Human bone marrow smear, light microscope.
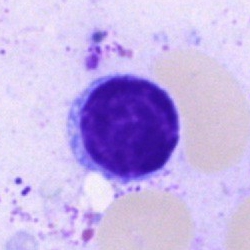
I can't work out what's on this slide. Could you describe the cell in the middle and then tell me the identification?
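No distinct nucleolus in the nucleus. Cytoplasm a scant pale blue rim, widest on the left side of the nucleus, without granules. Cell: lymphocyte.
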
